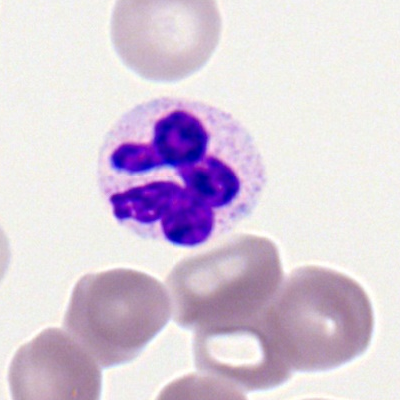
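Segmented neutrophil, the central cell in a stained human blood smear. Its cytoplasm is plentiful and pale pink, holding many fine, faint lilac granules, and no vacuoles are seen there. No nucleoli are visible in the nucleus.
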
